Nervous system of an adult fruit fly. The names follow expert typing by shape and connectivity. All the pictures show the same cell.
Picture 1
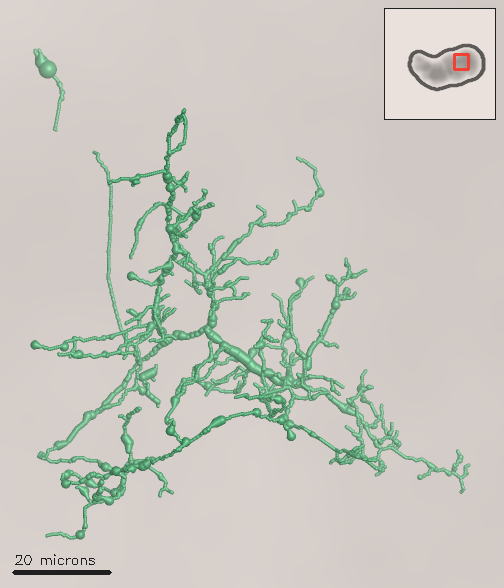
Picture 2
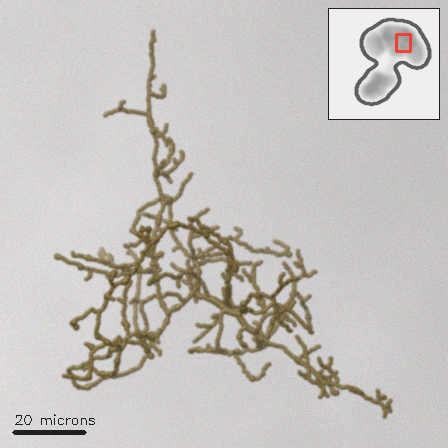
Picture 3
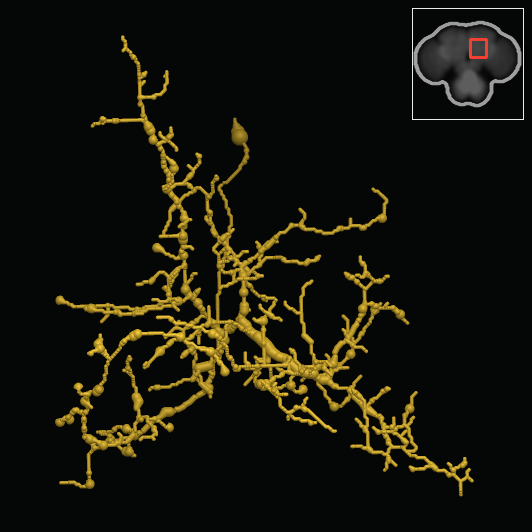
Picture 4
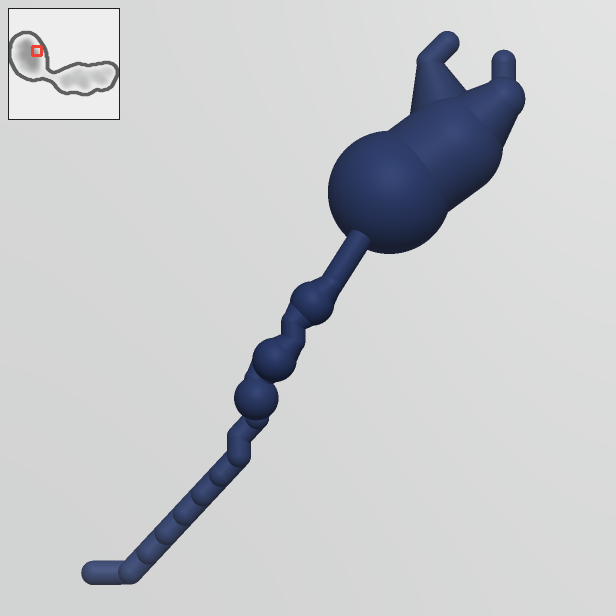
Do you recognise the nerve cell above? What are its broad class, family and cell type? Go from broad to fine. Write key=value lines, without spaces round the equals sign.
broad_class=central-brain intrinsic neuron
family=hemilineage PSp1
cell_type=CB1958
